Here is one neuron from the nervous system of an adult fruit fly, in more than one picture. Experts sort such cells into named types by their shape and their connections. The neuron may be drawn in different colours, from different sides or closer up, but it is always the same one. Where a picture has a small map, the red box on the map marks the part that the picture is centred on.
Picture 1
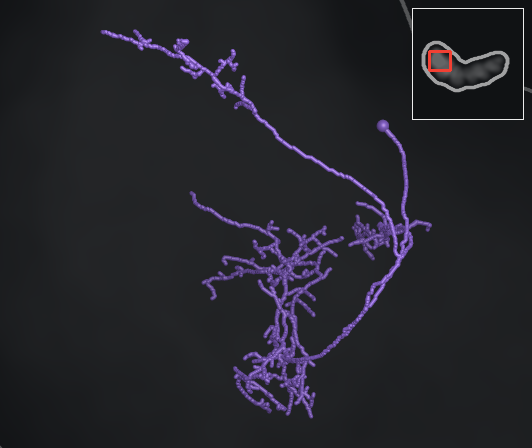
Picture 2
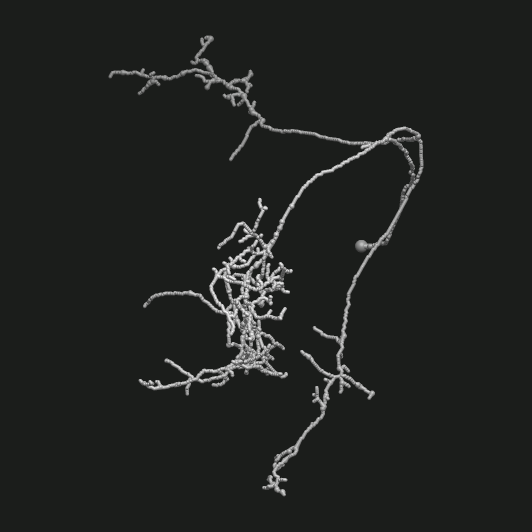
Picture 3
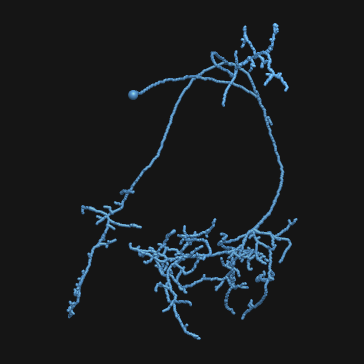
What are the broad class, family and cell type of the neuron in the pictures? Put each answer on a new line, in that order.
central-brain intrinsic neuron
hemilineage DM1_antero_dorsal
CRE095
